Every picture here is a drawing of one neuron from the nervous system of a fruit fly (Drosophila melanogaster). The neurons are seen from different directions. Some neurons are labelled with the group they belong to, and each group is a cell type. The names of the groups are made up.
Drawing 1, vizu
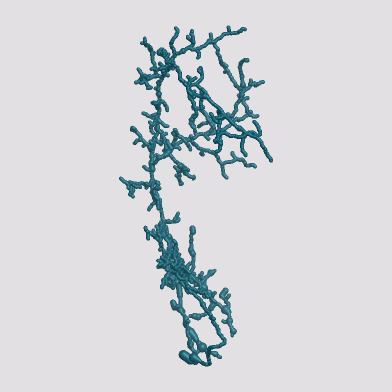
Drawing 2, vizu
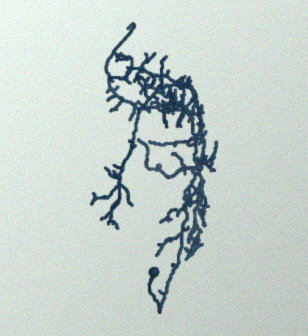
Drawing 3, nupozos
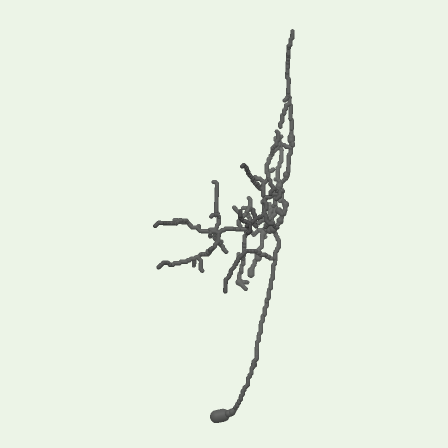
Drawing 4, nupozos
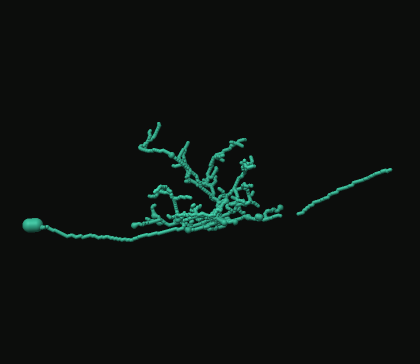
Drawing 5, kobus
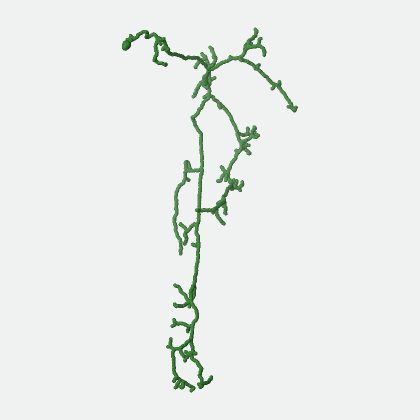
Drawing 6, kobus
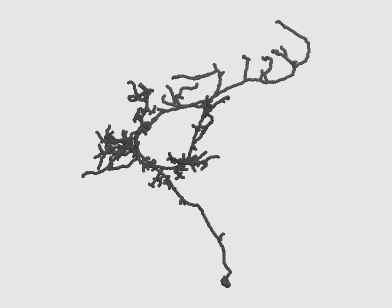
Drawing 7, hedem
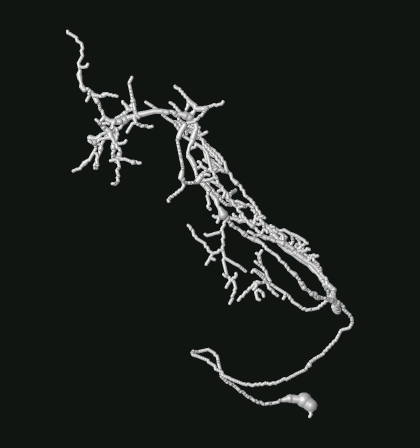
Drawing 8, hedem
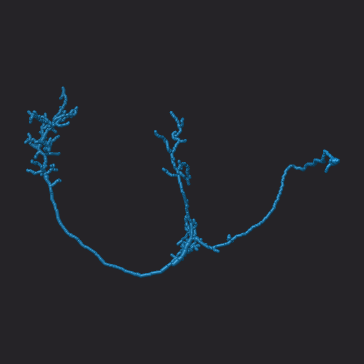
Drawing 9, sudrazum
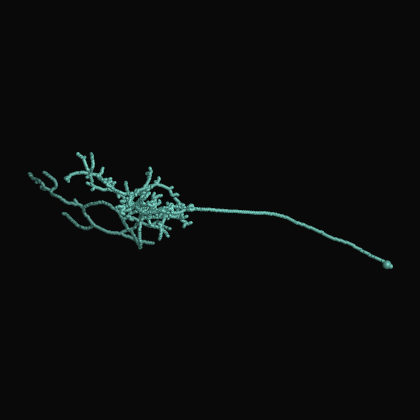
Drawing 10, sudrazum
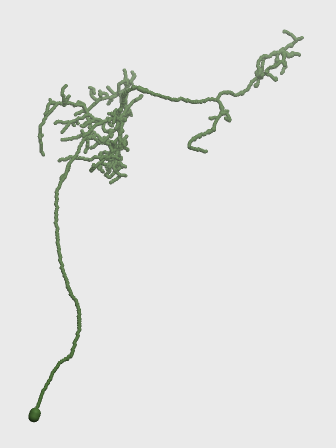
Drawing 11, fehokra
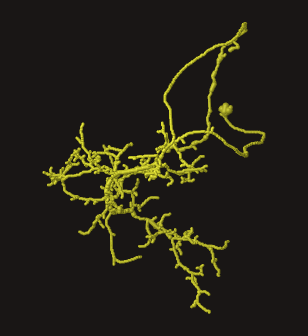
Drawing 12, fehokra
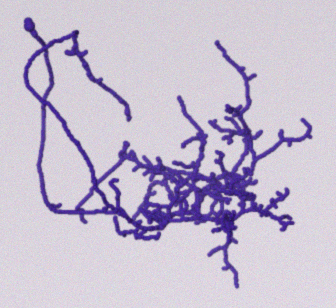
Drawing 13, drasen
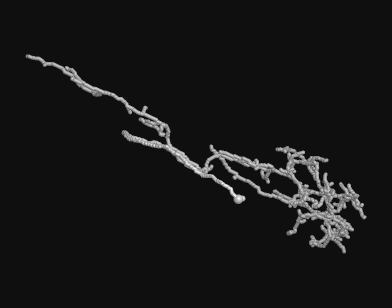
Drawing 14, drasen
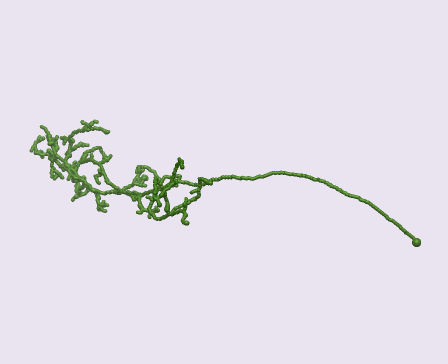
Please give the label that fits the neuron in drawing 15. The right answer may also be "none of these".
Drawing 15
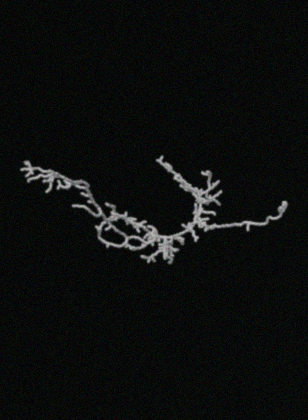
kobus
